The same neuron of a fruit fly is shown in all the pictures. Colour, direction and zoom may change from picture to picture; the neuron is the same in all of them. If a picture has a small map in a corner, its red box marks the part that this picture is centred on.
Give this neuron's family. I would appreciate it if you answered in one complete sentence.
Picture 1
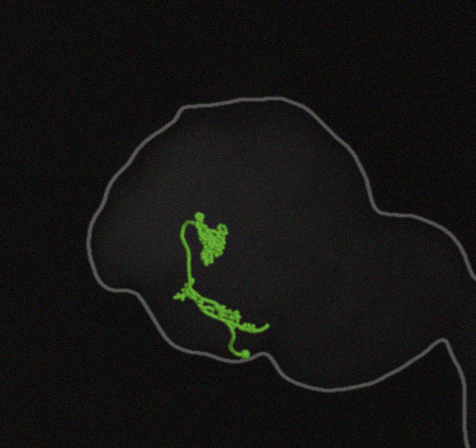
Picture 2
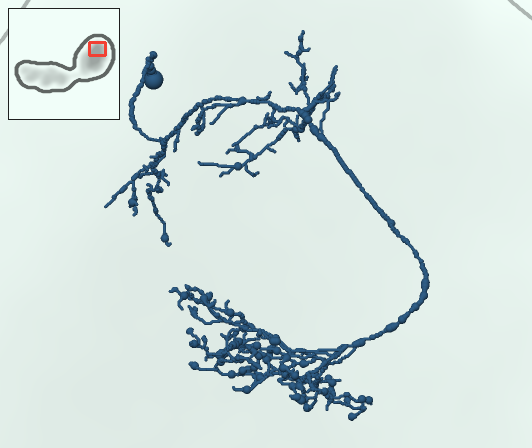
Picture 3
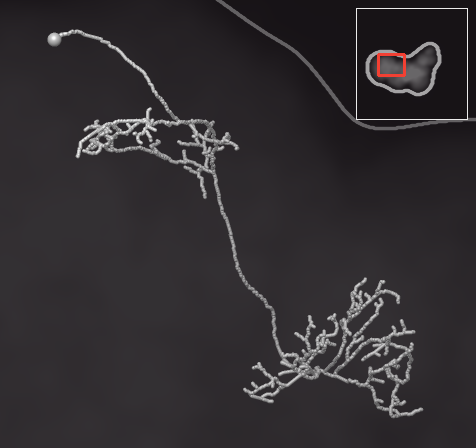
It is hemilineage DL1_dorsal which is the family of the neuron.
